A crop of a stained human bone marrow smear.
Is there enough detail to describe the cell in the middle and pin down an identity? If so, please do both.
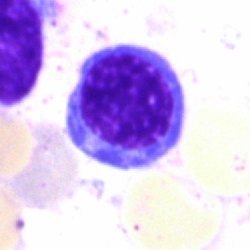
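Chromatin heads the list: it is dark purple and coarsely clumped. Cytoplasm is checked next; it forms a blue rim around the nucleus and holds no granules. The surface comes last, and it shows no projections. The cell is an erythroblast.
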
